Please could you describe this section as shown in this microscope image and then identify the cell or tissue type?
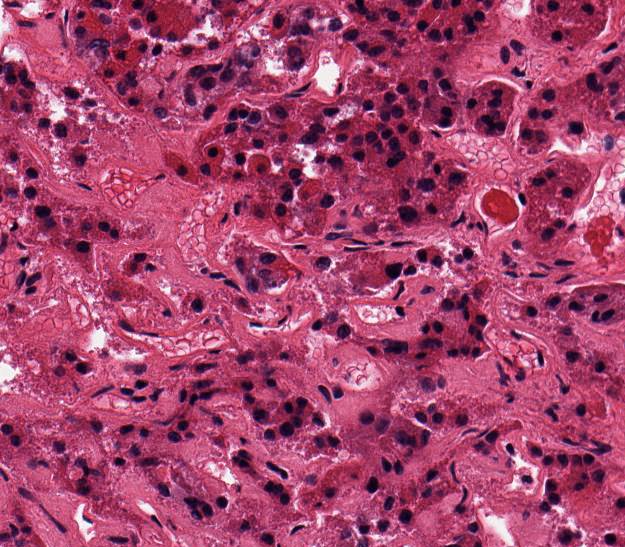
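Everywhere I look, cells sit in nests and cords, parted by thin bands of pink fibrous stroma. Most have abundant granular cytoplasm staining deep red with eosin, and small, round, darkly stained nuclei, mostly one per cell. In the stromal bands, the nuclei are elongated and spindle-shaped: fibroblasts. This section is pituitary.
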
